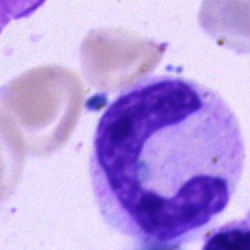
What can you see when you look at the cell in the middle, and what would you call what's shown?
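A round, smooth outline bounds this cell. Its nucleus forms one curved band in the shape of a letter C, opening to the right. Chromatin is dark purple and coarsely clumped, with no nucleoli visible. The cell is a band neutrophil.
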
